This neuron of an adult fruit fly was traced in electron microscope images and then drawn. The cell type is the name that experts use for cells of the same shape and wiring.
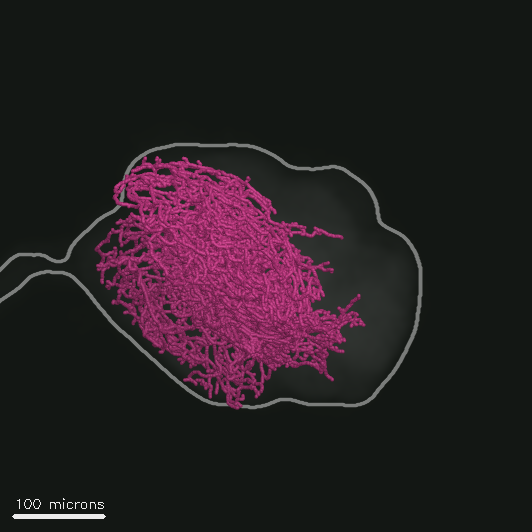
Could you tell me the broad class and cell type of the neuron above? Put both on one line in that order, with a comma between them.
visual centrifugal neuron, 5-HTPMPV03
